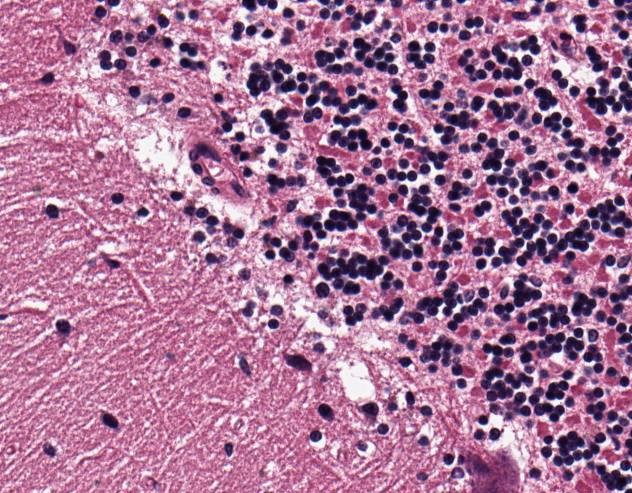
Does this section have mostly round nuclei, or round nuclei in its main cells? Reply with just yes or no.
Yes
